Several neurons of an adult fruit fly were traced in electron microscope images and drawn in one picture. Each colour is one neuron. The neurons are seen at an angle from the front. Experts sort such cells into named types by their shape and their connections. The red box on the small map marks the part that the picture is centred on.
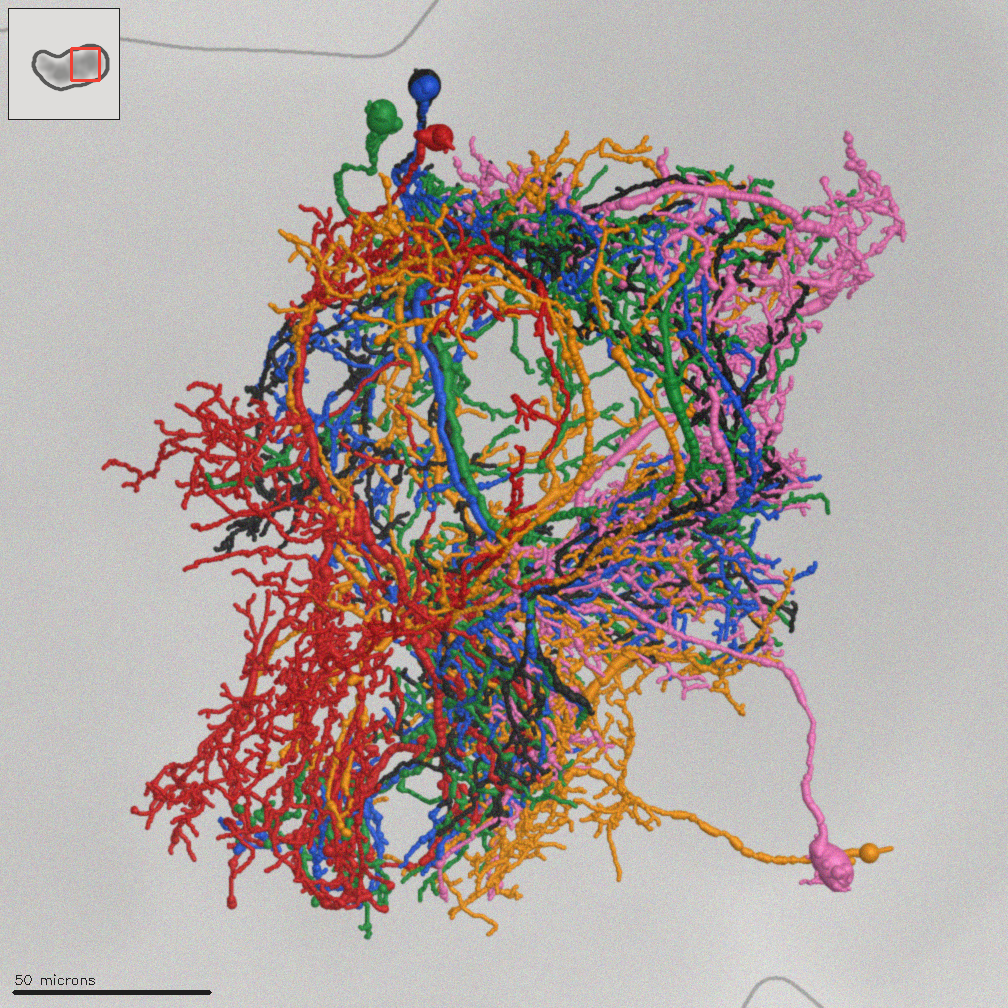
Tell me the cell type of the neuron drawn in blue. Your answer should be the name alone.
LAL134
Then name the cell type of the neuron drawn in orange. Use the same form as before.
VES092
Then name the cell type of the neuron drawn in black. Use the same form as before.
SMP544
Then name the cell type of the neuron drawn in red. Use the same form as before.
VES045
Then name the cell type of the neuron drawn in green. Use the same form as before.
SMP543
